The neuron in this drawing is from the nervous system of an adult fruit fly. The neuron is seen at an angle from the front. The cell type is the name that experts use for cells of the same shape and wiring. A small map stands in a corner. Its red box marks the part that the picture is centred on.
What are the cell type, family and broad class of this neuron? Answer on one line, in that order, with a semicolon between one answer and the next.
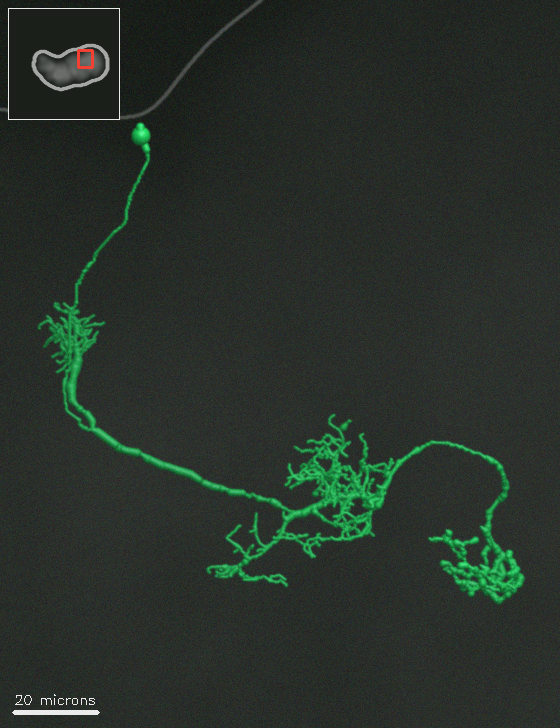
PFL3; class CX; central-brain intrinsic neuron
